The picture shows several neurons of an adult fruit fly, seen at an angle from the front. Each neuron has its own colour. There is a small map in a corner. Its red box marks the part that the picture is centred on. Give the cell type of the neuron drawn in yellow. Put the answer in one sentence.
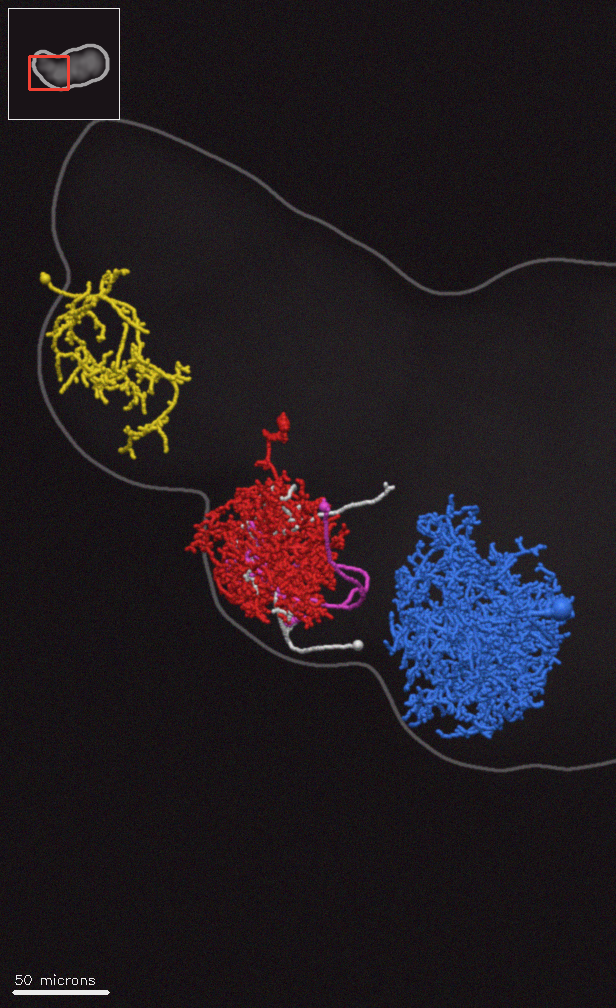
The cell type is IN20A.22A060.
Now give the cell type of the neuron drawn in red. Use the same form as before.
The cell type is IN19A007.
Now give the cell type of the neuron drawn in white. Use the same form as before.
The cell type is IN13A045.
